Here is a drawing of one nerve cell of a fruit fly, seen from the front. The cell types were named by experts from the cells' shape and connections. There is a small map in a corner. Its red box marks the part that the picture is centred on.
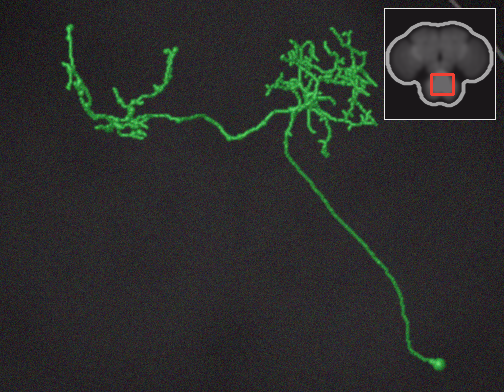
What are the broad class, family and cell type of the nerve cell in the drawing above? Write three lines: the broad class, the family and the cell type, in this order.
nerve-cord intrinsic neuron
hemilineage 07B
IN07B075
